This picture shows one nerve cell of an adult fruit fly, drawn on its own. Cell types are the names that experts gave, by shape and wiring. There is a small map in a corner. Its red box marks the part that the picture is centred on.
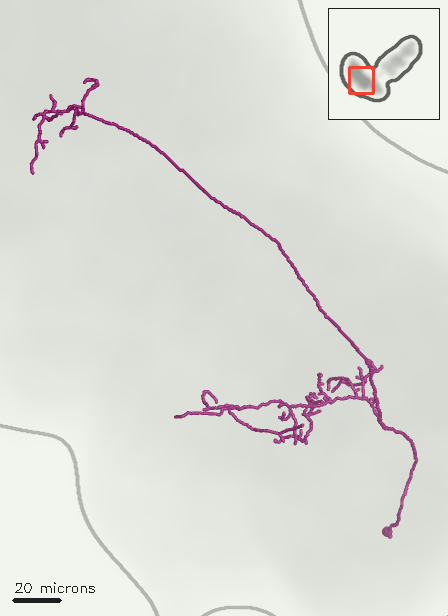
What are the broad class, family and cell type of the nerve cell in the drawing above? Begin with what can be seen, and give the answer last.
It lies in the brain. By the scale bar it is about 200 microns tall in this view. This is a central-brain intrinsic neuron. Its family is hemilineage VLPl2_posterior. Its cell type is CB2514.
